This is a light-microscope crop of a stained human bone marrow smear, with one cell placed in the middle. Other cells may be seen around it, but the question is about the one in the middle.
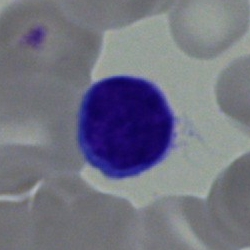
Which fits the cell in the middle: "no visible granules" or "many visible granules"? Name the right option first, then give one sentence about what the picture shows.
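No visible granules. No granules are visible in the cell.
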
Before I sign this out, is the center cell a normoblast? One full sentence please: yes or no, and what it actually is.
No, the label for the central cell is a lymphocyte, not a normoblast.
